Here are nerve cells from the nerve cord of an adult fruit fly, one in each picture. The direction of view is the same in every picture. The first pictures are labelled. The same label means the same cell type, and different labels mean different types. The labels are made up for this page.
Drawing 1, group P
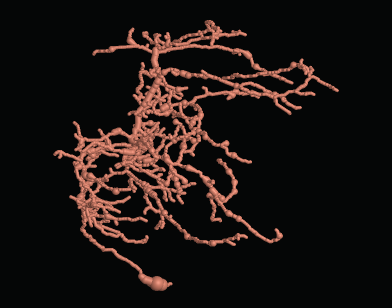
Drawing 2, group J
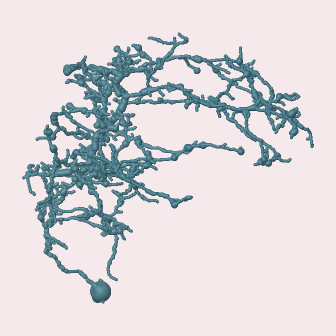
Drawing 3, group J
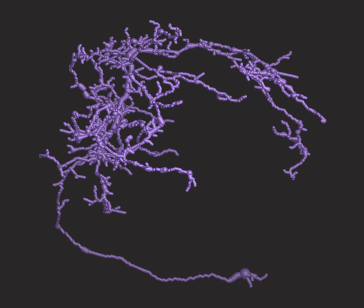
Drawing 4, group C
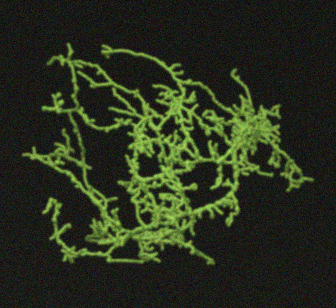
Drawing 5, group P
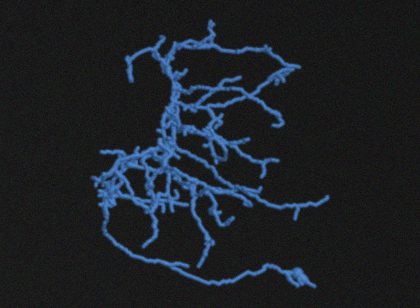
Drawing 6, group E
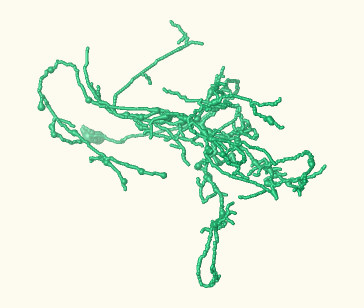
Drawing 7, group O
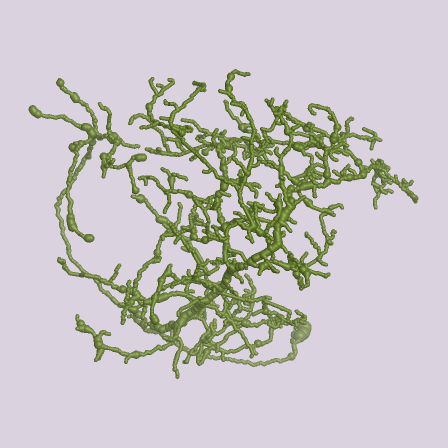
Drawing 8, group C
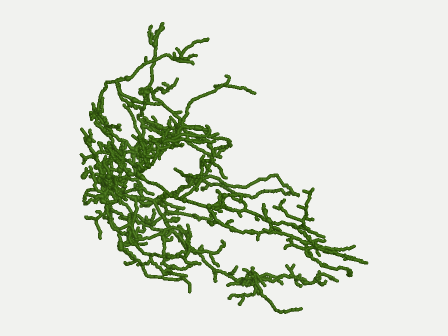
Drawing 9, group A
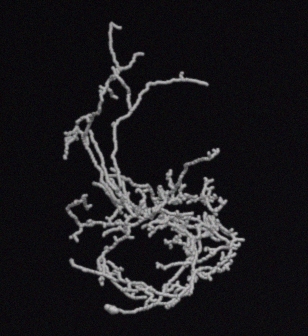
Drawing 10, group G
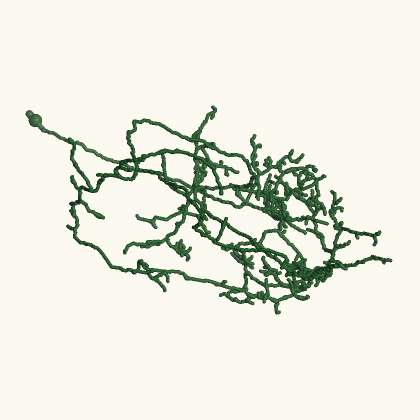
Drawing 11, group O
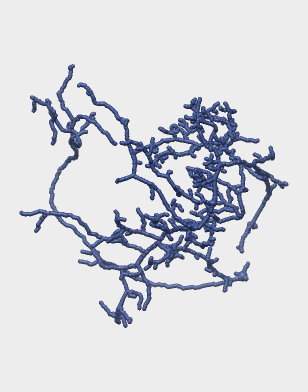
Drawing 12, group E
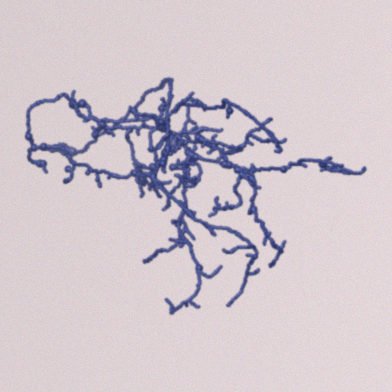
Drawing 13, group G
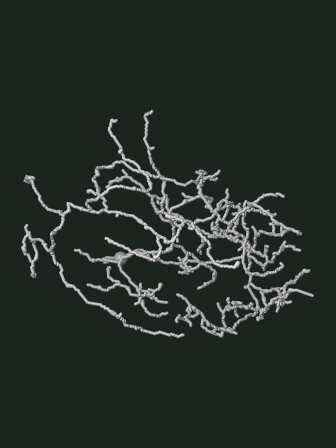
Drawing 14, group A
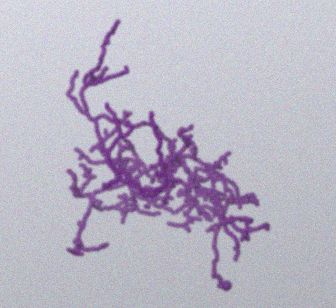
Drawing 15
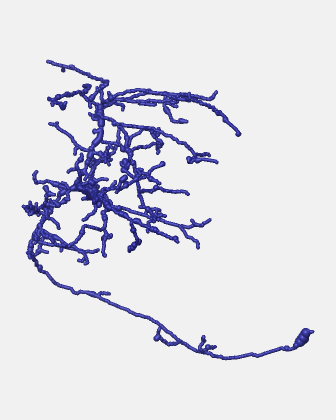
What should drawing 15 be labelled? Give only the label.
group P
